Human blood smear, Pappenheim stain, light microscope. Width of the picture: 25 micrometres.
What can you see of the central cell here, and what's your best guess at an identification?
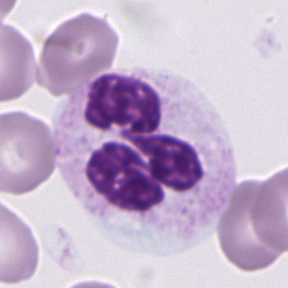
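You'll notice fine lilac granules scattered all through the cytoplasm, with no vacuoles anywhere. The chromatin is dark purple and coarsely clumped, and there aren't any nucleoli to see in the nucleus. It's a segmented neutrophil.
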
